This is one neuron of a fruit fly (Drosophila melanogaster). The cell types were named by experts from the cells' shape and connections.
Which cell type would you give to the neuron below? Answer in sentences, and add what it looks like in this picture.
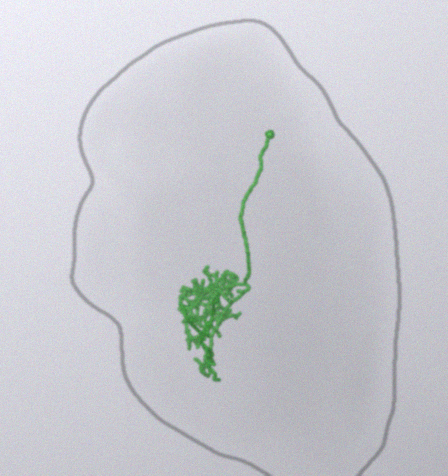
Its cell type is VES050. Its broad class is central-brain intrinsic neuron. The cell body is at the top of the picture. As drawn here it is more than twice as tall as it is wide.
